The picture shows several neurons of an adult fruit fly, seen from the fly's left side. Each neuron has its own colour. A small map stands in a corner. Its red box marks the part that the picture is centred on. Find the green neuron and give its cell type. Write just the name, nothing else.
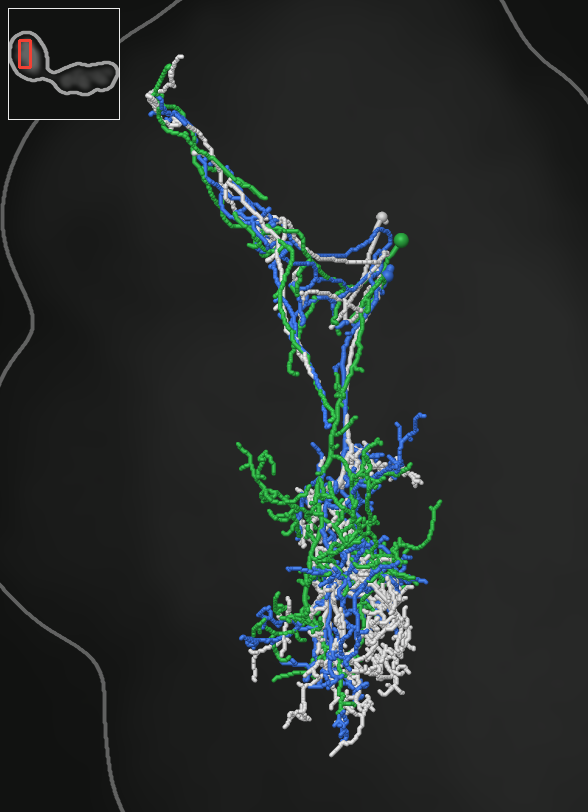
AVLP762m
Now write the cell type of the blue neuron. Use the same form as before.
AVLP763m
